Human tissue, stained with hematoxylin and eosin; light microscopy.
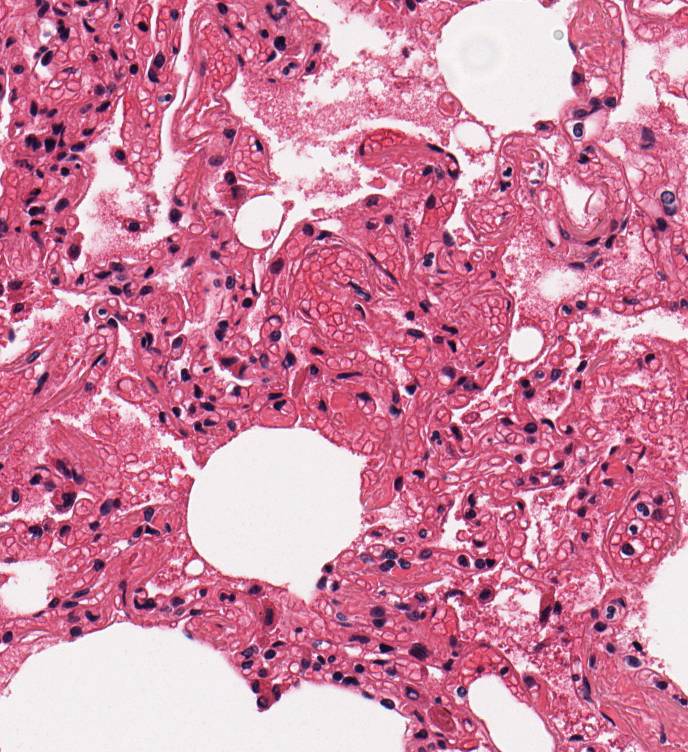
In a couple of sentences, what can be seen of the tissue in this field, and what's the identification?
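Across the whole field, branching walls form a network enclosing many open spaces. Within the walls I see winding capillaries packed with red blood cells. Pale pink, finely granular material partly fills the spaces, mostly in the upper half. I'd call it lung.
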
